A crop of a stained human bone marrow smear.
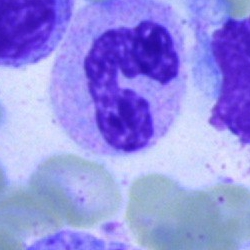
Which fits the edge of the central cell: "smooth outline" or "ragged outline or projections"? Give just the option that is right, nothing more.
Smooth outline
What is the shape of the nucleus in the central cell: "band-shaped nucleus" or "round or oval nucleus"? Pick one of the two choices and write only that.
Band-shaped nucleus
